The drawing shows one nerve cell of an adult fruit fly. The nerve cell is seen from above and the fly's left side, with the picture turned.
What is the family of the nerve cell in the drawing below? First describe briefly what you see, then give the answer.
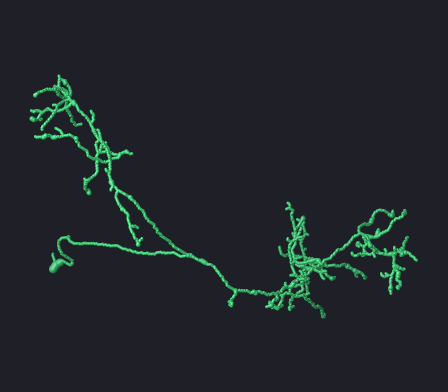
The picture shows dozens of branch ends. As drawn here it is wider than it is tall. Its broad class is nerve-cord intrinsic neuron. Its family is hemilineage 12B.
